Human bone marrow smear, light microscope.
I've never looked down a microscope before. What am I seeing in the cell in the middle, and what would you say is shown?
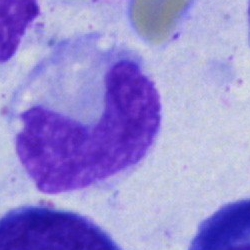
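Nucleus: thick horseshoe, hollow side toward upper left. Cytoplasm lacks coarse coloured granules. Few small clear spots in cytoplasm toward upper left. Cell border faint, poorly defined there. Band neutrophil.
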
